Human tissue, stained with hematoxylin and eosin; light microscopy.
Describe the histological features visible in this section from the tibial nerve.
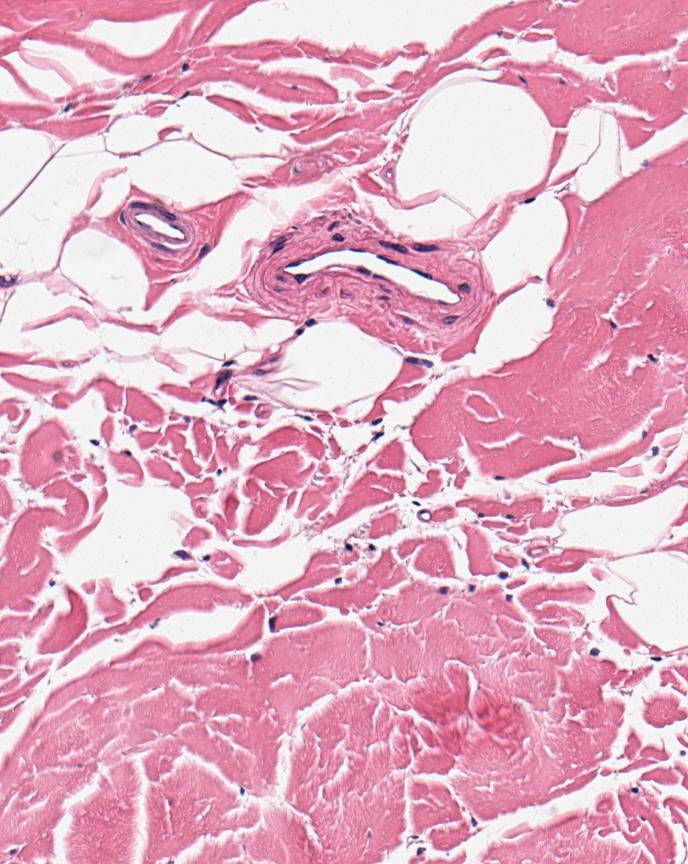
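Fat cells and small vessels sit up top, dense pink fibres below. The fat cells, clustered in the upper half, are large empty clear spaces with thin pink borders. Of the two small thick-walled vessels in the upper centre, the larger has a narrow, elongated, slit-like lumen. Nuclei are sparse, small, dark, mostly at fibre edges.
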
